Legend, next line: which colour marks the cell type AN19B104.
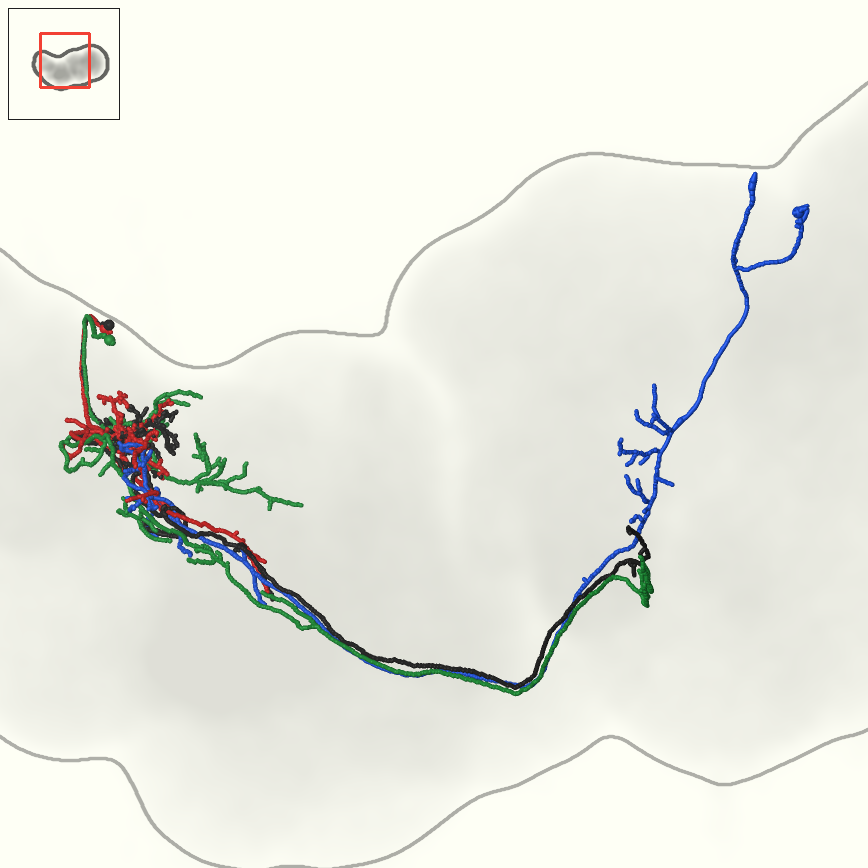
green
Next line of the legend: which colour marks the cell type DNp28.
blue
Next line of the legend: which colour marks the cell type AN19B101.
black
